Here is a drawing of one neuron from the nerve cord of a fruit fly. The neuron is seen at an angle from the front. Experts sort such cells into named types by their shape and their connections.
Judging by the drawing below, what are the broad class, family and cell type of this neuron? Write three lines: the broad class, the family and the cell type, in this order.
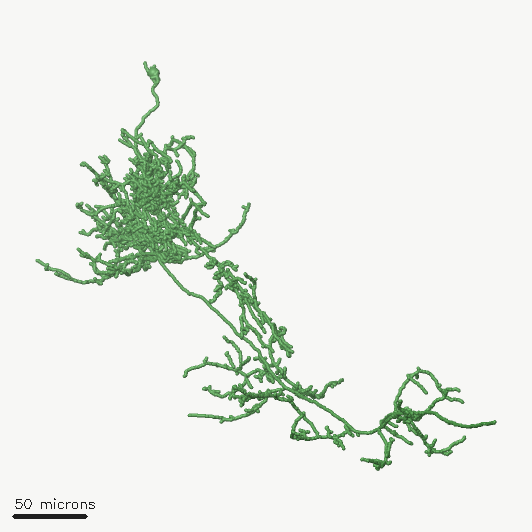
nerve-cord intrinsic neuron
hemilineage 05B
IN05B005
